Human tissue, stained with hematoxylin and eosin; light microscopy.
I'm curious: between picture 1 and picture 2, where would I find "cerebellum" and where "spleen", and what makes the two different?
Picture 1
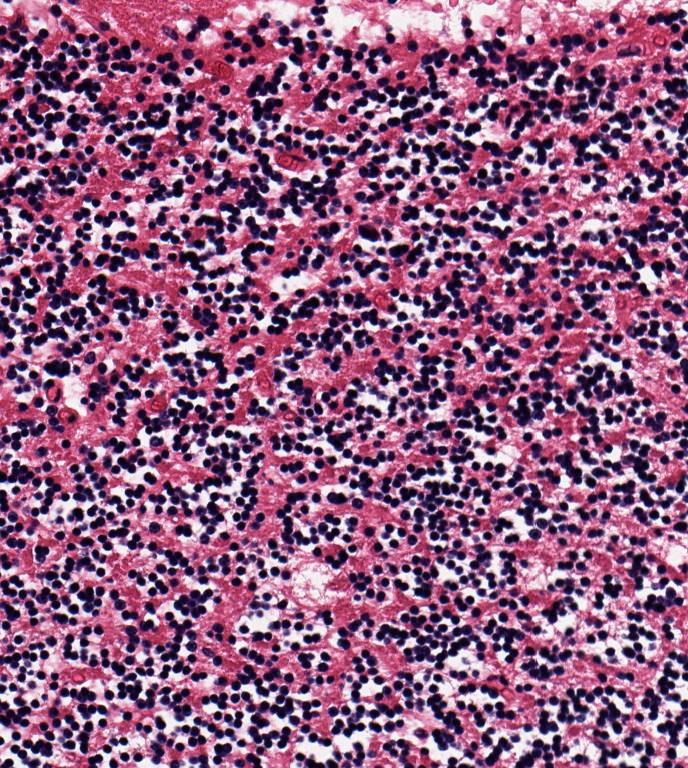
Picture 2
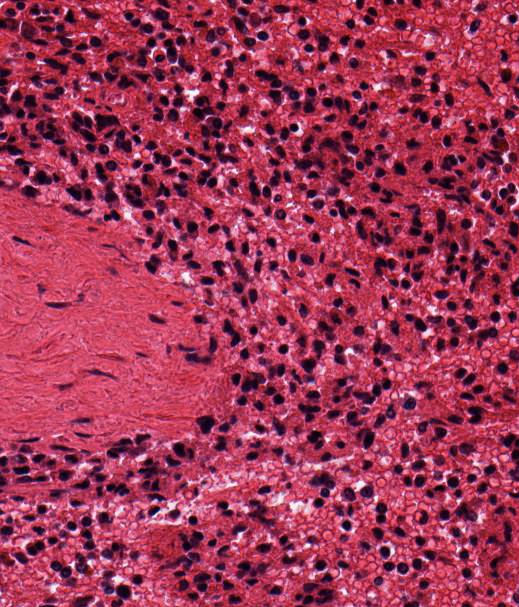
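The cerebellum is in picture 1, the spleen in picture 2. In the first, small nuclei are packed densely and fairly evenly across nearly the whole field; most are small, round and darkly stained, with little cytoplasm visible around them. Between their clusters you will see irregular pink areas without nuclei, and there is no epithelium, gland or follicle anywhere. In the second, a fibrous wedge holds far fewer nuclei than the cellular sheet around it, and its fibres and elongated spindle nuclei run roughly horizontally. The sheet's nucleated cells have dark, dense, round to oval nuclei, with numerous small round pink profiles without nuclei crowded between them throughout.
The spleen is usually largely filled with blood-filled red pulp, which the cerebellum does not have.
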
